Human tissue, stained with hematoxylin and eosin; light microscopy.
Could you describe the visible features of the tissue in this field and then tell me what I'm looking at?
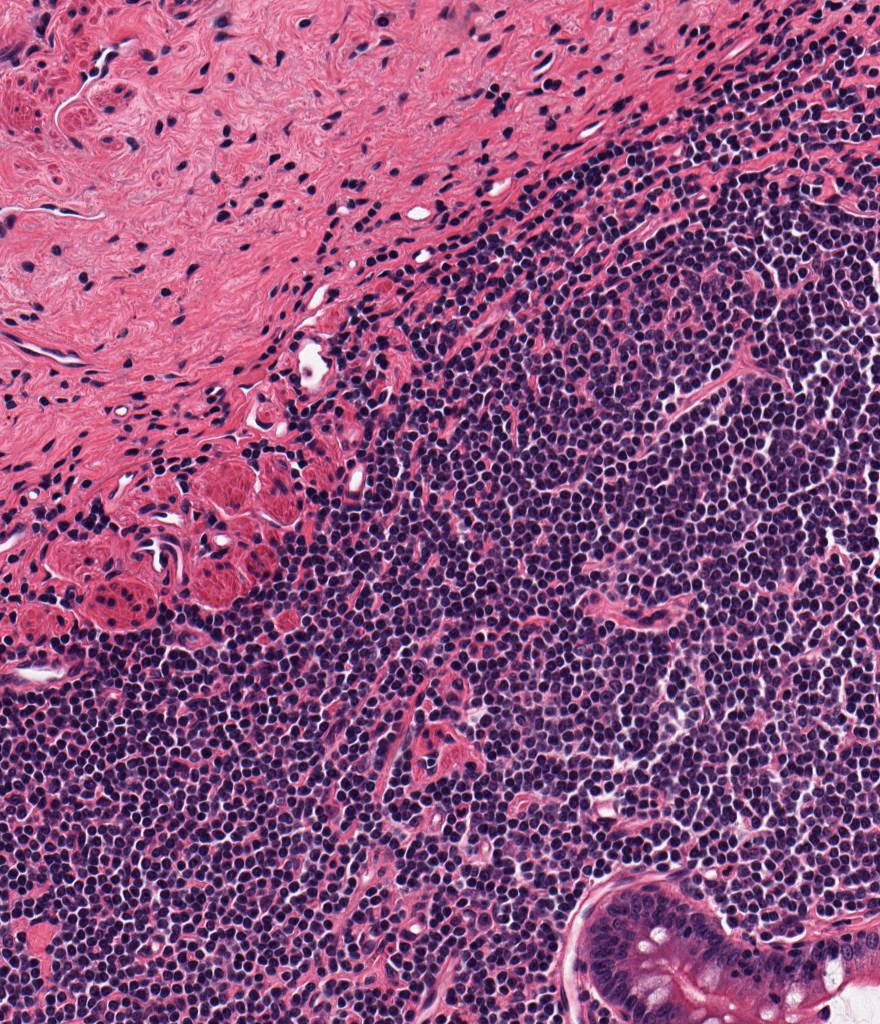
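Here, a dense sheet of small lymphocytes fills most of the field, centre to right and lower parts. Their nuclei are small, round and dark, with very scant cytoplasm. Rounded pink smooth muscle bundles sit at the left edge, between collagenous stroma and lymphocytes. Bottom right, one gland has columnar epithelium with goblet cells. This is terminal ileum.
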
